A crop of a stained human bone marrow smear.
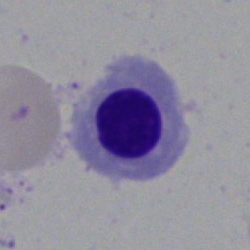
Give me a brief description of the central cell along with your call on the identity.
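Dense chromatin, dark purple staining. Broad cytoplasmic rim surrounding the entire nucleus. Cytoplasm pale lavender-blue. Outline slightly irregular, with small bumps. Erythroblast.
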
